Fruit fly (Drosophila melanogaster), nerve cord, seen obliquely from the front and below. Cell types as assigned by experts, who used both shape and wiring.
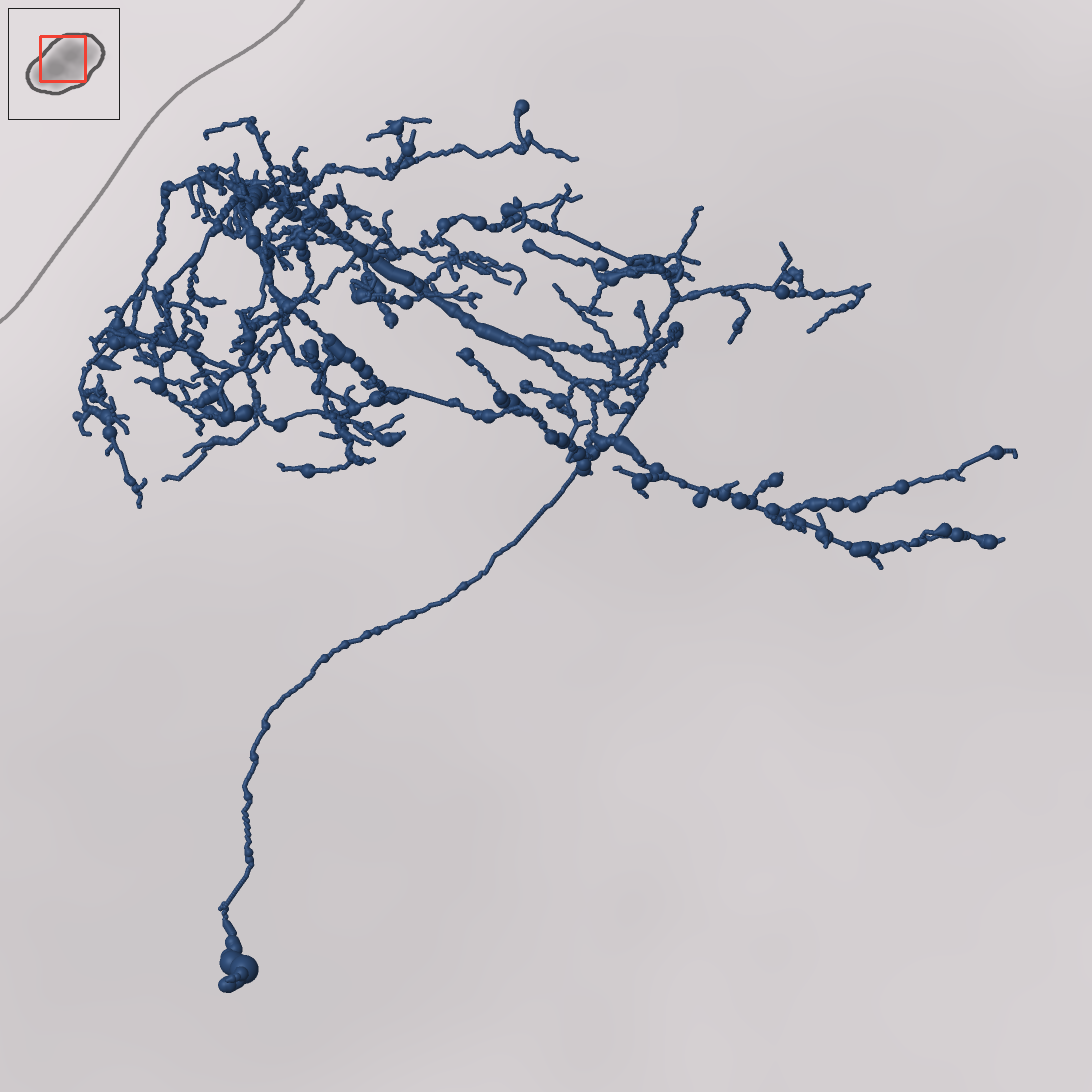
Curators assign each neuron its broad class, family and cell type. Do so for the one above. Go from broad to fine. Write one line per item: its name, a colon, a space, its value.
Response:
broad class: nerve-cord intrinsic neuron
family: hemilineage 12A
cell type: IN12A044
